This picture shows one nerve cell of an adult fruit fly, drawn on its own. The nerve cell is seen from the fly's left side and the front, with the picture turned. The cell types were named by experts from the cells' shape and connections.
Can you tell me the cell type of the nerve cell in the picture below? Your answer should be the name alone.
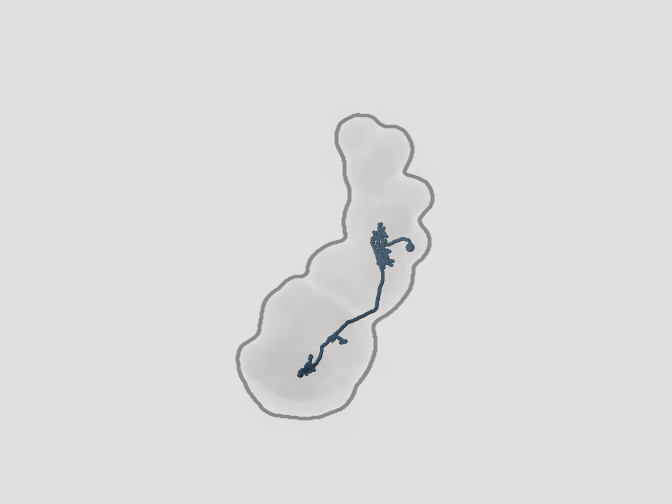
AN06B075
